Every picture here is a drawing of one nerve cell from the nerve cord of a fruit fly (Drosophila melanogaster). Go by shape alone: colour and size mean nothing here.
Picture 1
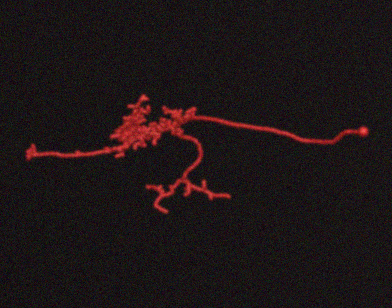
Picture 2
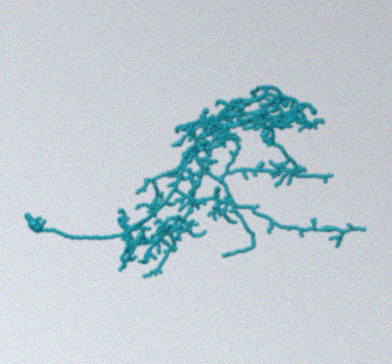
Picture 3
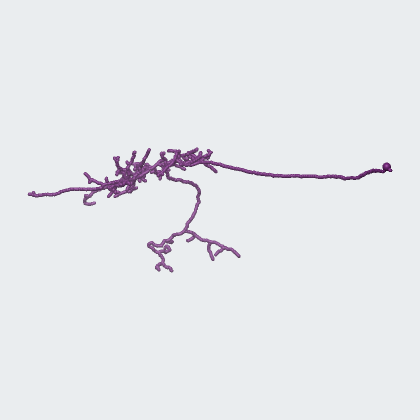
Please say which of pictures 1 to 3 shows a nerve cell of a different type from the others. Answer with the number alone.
2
